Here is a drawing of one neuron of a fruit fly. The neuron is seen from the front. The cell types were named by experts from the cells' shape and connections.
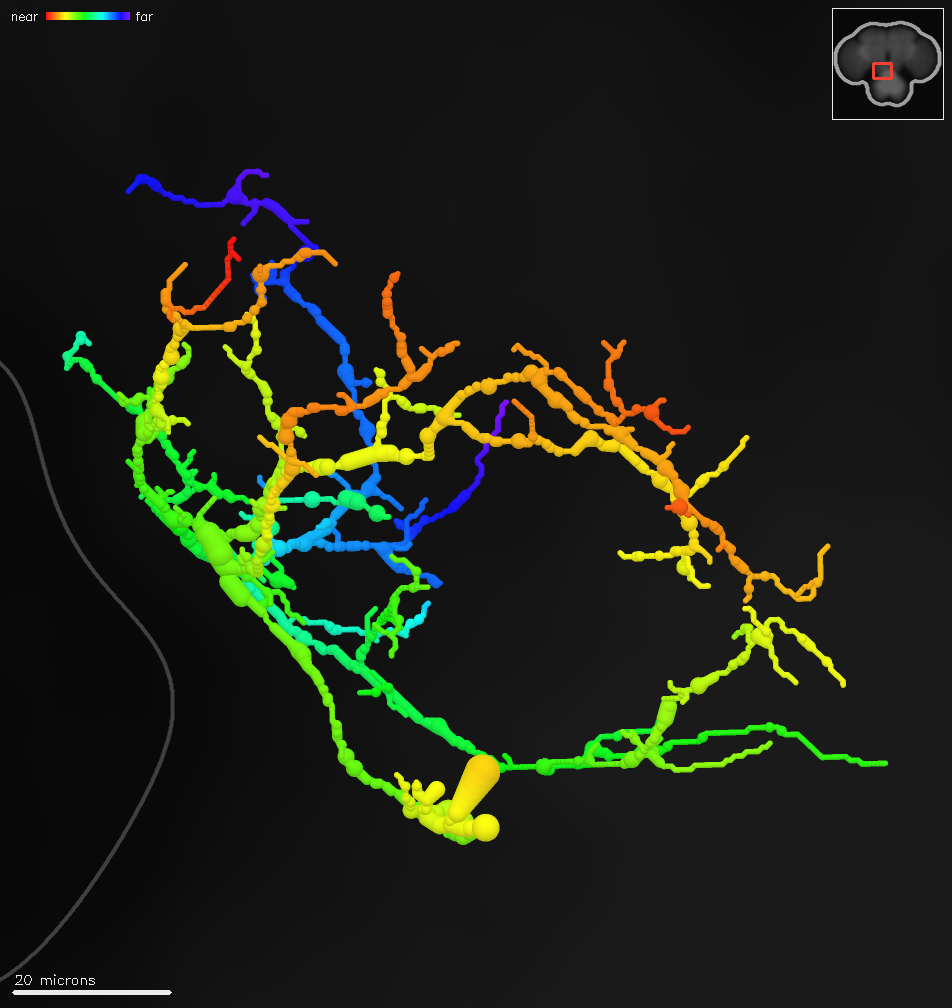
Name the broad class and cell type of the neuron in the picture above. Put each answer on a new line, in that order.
motor neuron of the brain
MN4b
